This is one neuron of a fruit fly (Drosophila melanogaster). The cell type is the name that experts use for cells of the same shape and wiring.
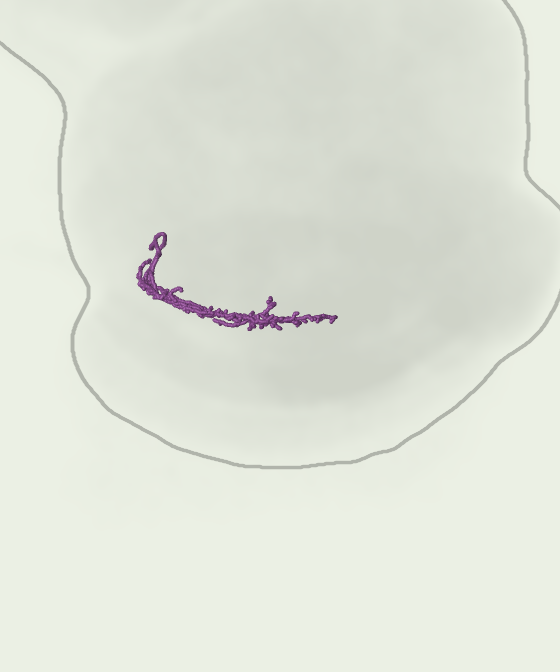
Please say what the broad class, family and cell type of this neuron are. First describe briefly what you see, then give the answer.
In this view it is wider than it is tall. This is an optic-lobe intrinsic neuron. Its family is LPi. Its cell type is LPi2c.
